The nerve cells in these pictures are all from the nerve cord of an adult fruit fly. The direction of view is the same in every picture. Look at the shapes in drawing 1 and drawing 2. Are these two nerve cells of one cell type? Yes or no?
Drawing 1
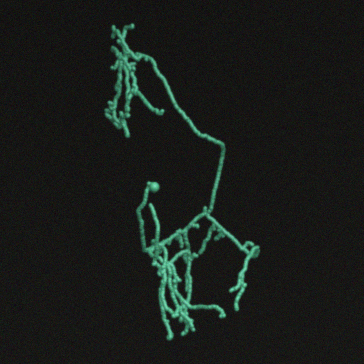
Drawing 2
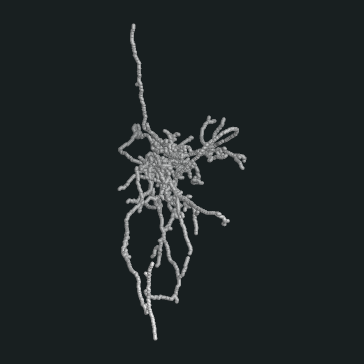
no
